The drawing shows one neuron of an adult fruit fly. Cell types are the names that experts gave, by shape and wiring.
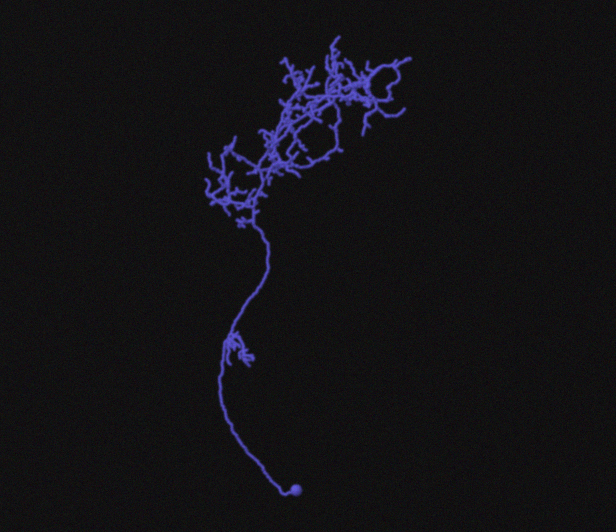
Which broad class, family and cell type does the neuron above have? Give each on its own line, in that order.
central-brain intrinsic neuron
hemilineage LHa2
CB1103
